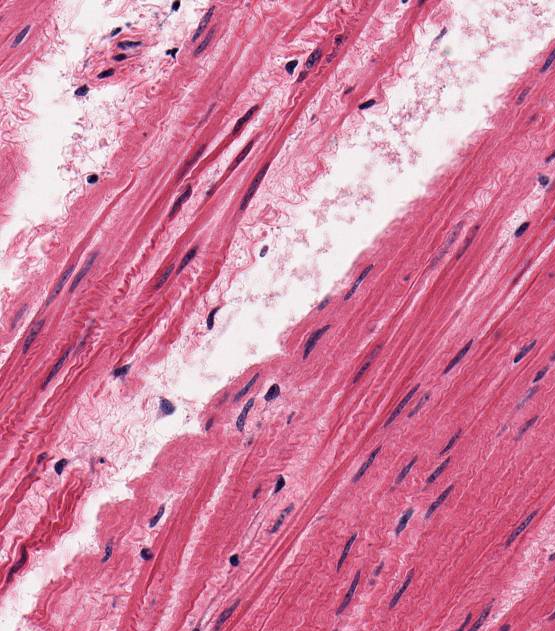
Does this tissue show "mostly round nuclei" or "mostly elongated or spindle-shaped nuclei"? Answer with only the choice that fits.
Mostly elongated or spindle-shaped nuclei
